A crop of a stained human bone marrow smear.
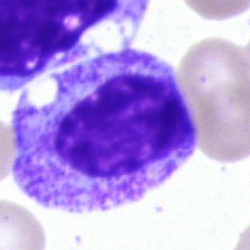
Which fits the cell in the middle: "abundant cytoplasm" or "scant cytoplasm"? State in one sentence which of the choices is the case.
In this cell, the cytoplasm is plentiful.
